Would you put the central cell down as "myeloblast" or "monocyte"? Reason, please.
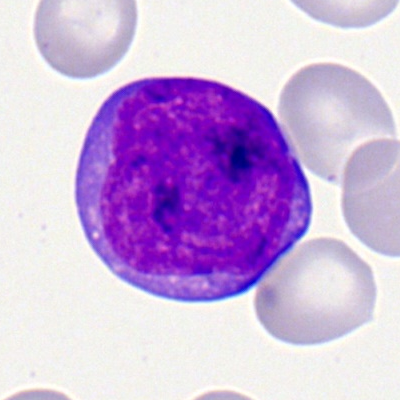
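That one's a myeloblast. Its outline is round and smooth. Inside the nucleus you can make out two dark spots. There are no distinct granules in the cytoplasm. A red cell touches it at the lower right edge.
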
